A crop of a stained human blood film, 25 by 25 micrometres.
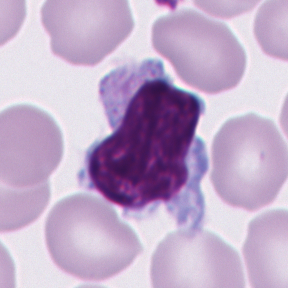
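Typical lymphocyte, the nucleated cell at the centre of this stained blood smear. Its cytoplasm is a pale greyish blue and is not spread evenly: look to the upper left and lower right of the nucleus, where it is widest. Take your time over the nucleus and you will find no nucleoli in it. Nor are any vacuoles to be seen in the cytoplasm.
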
